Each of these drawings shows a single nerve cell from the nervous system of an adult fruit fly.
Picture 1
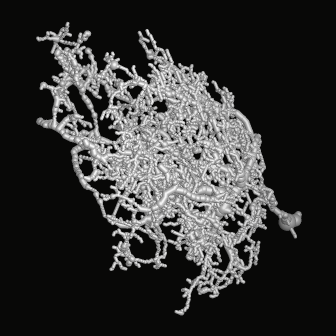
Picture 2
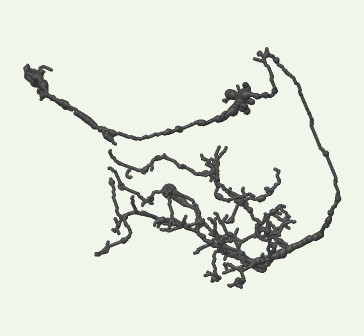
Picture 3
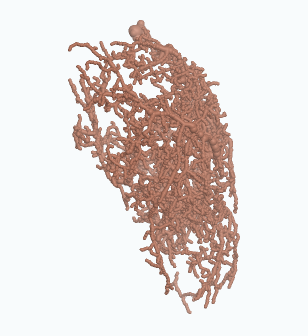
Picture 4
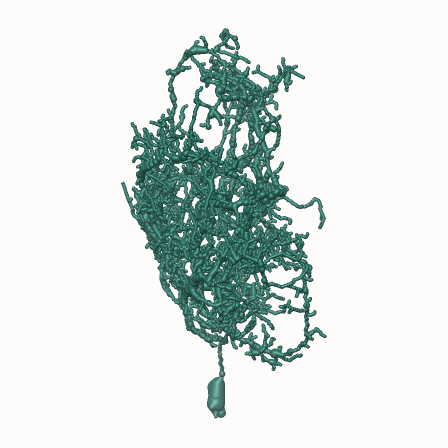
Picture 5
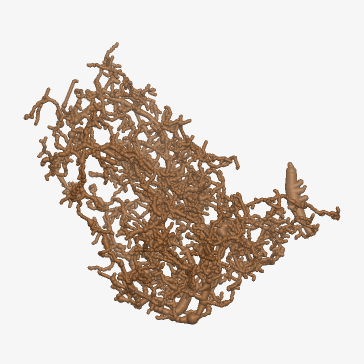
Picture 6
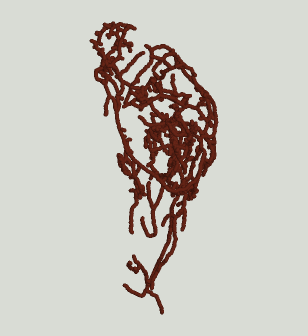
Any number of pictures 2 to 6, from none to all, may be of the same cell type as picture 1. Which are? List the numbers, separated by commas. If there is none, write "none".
3, 4, 5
